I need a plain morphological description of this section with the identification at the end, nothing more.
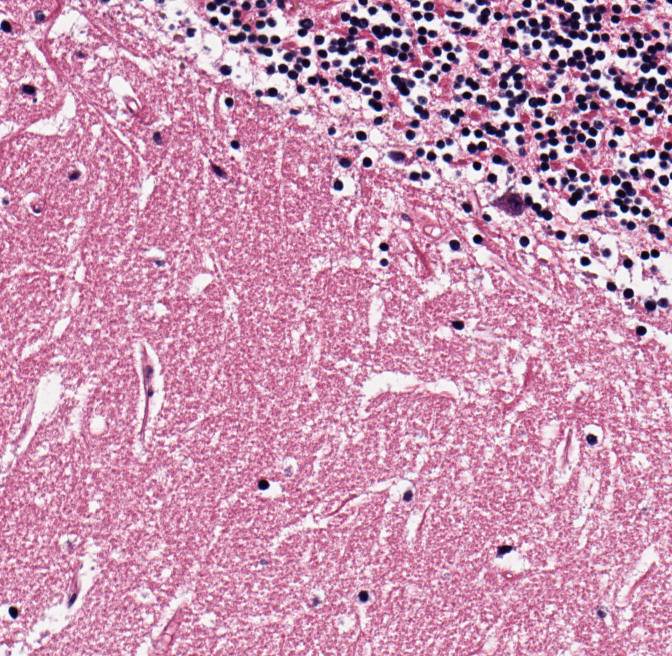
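The upper right corner is occupied by a densely nucleated zone, bounded by an oblique line from top edge to right edge. It consists of tightly packed small, round, darkly staining nuclei with very little visible cytoplasm; small pink islands and clear spaces lie between them. The larger lower left part is pale pink, finely fibrillary neuropil with only scattered small nuclei. The section is cerebellum.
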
